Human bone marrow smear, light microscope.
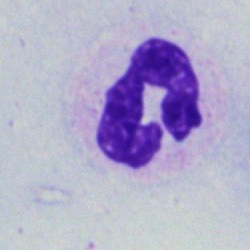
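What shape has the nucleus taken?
It's bent into a nearly closed ring around a pale central gap.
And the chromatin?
Dark purple and coarsely clumped.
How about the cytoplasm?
Abundant and pale pink, holding fine pinkish granules.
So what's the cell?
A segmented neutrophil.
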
